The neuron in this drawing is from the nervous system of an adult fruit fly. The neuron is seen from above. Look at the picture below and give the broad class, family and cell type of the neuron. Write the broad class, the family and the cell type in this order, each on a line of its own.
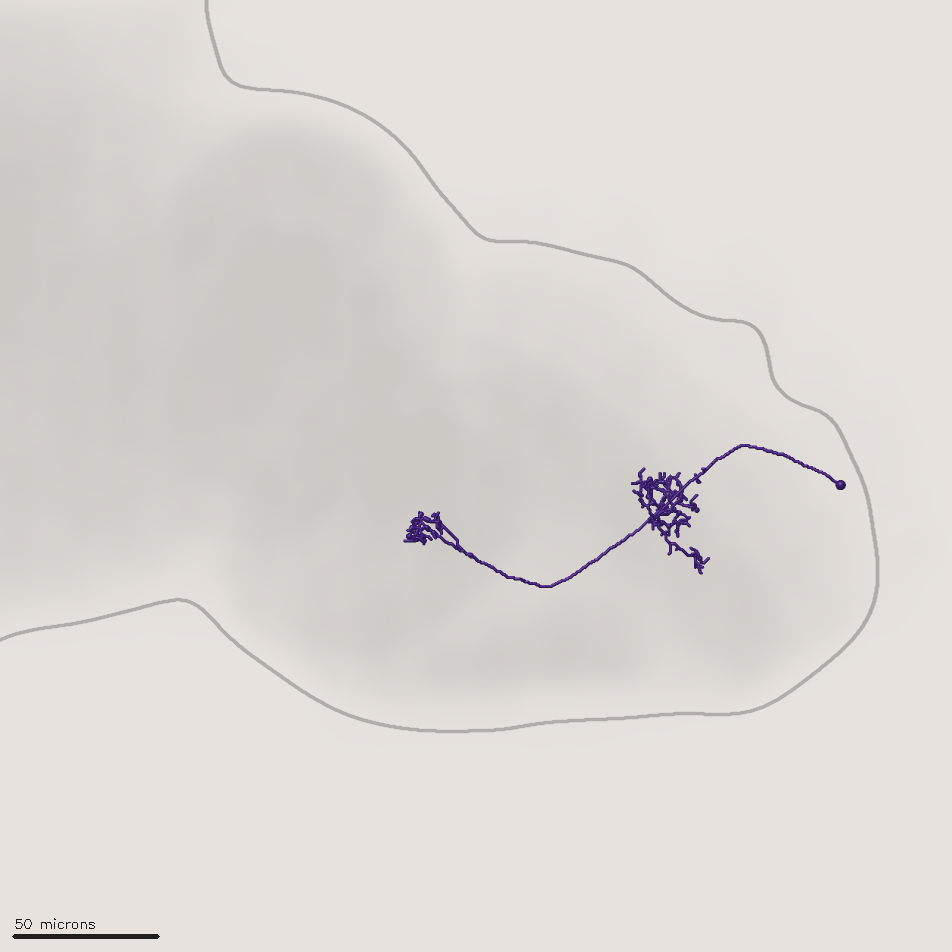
optic-lobe intrinsic neuron
Tm
Tm35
